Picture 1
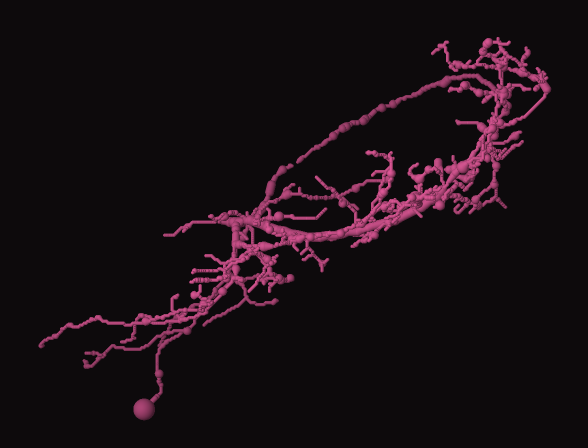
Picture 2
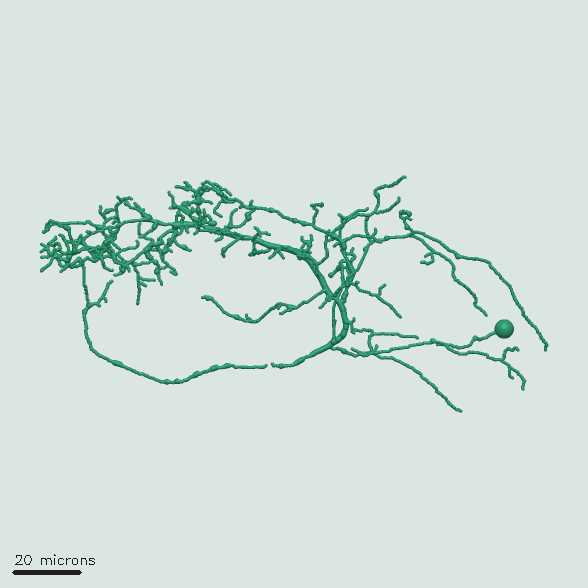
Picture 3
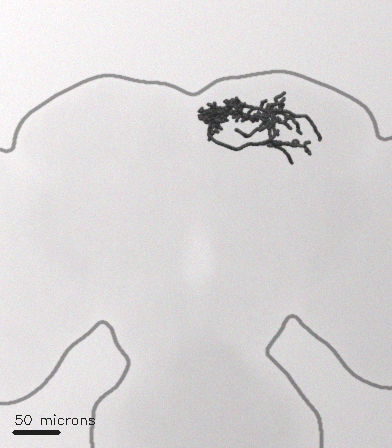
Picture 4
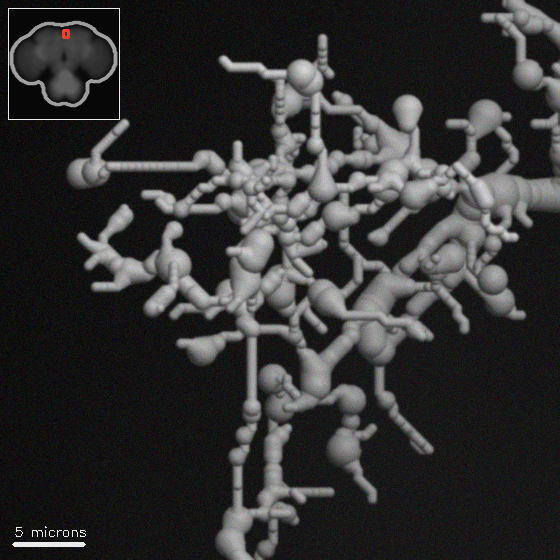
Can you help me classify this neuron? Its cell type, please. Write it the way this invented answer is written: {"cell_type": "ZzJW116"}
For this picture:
{"cell_type": "LPN_a"}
